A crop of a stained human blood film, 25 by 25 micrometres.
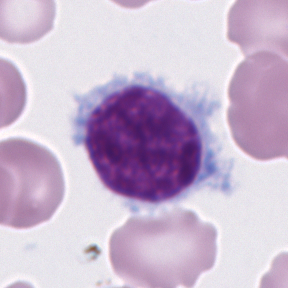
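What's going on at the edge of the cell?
Fine, hair-like projections reach outward from the cytoplasm all the way round.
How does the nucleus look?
It's round to oval, about 10 micrometres across, with no indentation or lobes, and its chromatin is dense and dark purple in a mottled, clumped pattern.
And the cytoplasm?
Pale blue, forming a rim that's narrow next to the nucleus.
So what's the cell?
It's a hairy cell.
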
